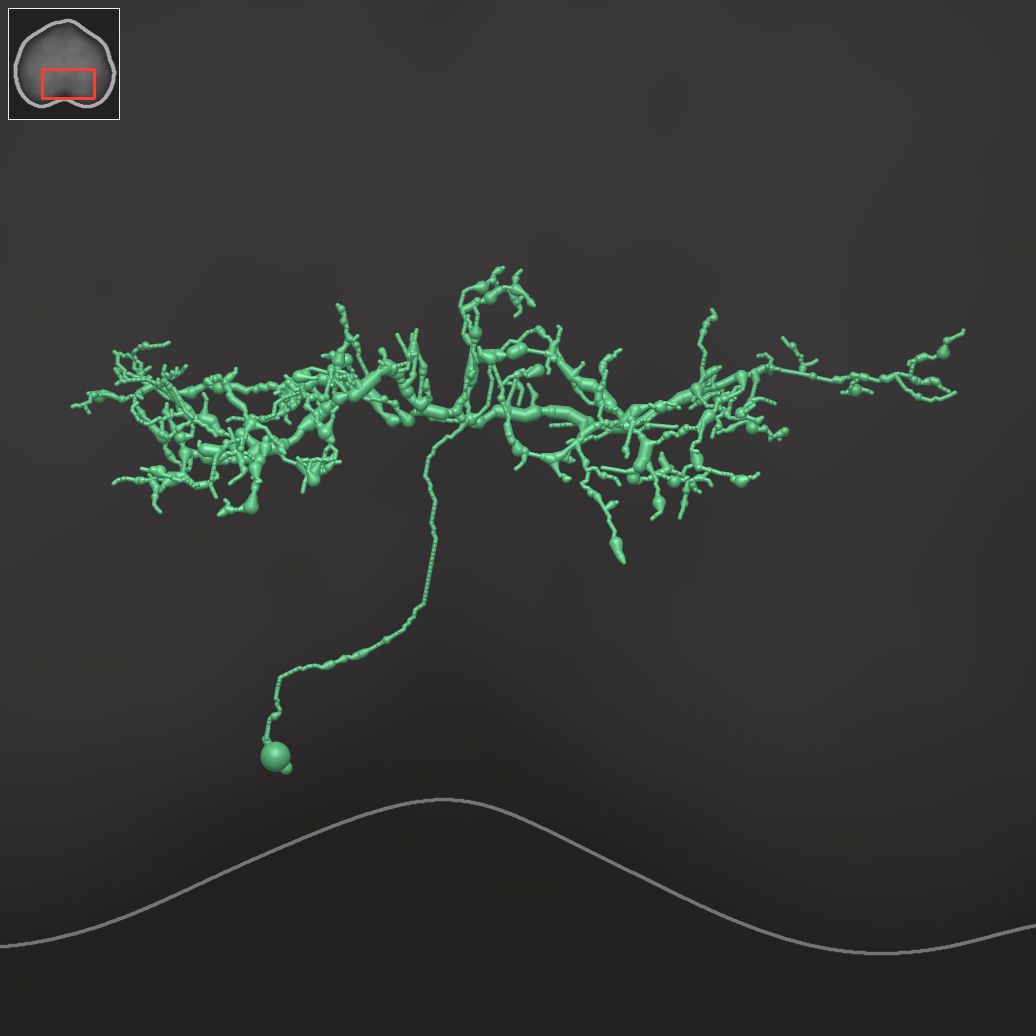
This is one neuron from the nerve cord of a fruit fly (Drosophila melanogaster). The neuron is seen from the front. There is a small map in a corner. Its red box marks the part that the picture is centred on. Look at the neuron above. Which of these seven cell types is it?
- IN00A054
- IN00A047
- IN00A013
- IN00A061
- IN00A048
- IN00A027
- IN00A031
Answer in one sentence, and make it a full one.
As for cell type, this neuron is IN00A061.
